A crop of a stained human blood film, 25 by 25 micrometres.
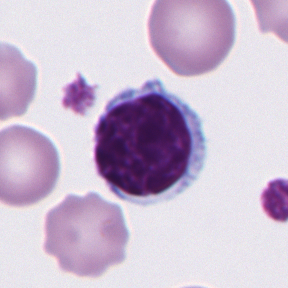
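Typical lymphocyte in a stained smear of peripheral blood. At the top edge, a small pale bulge projects outward. Next, the nucleus sits off-centre toward the left, and no nucleolus can be seen in it. Last, the cytoplasm is pale greyish blue.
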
